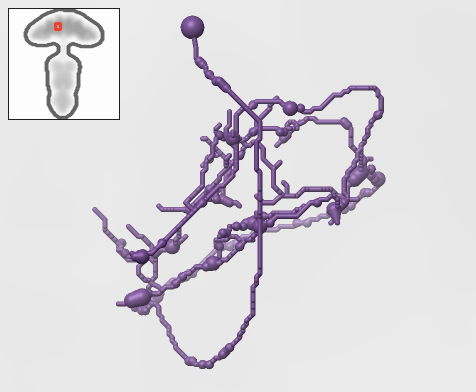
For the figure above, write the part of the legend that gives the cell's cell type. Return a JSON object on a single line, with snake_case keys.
{"cell_type": "SMP352"}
